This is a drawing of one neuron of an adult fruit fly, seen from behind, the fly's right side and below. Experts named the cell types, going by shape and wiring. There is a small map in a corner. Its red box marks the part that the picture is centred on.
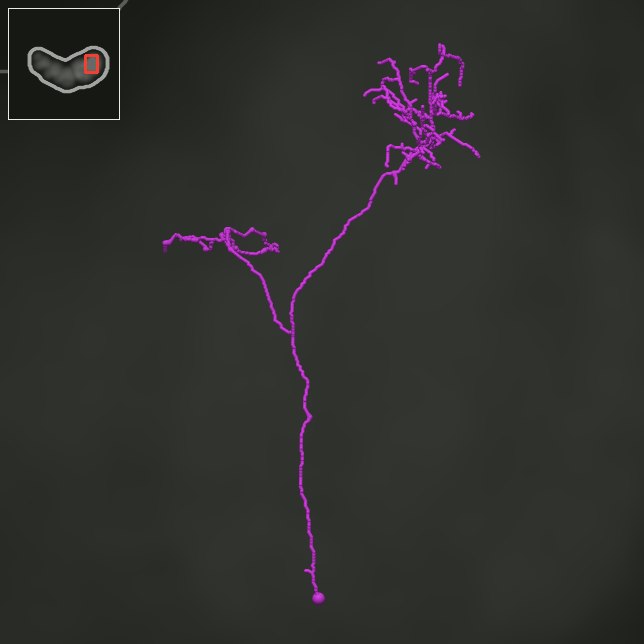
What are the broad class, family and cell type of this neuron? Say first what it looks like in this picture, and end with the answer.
Its cell body lies at the bottom of the picture. Dozens of branch ends can be seen. This is a visual projection neuron. Its family is LC. Its cell type is LC13.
